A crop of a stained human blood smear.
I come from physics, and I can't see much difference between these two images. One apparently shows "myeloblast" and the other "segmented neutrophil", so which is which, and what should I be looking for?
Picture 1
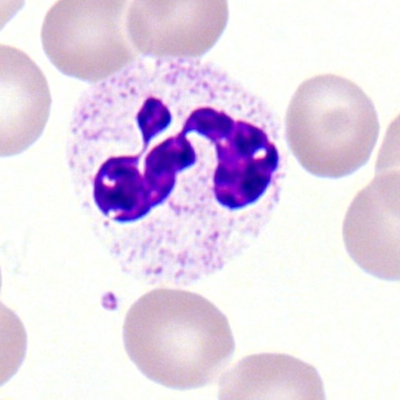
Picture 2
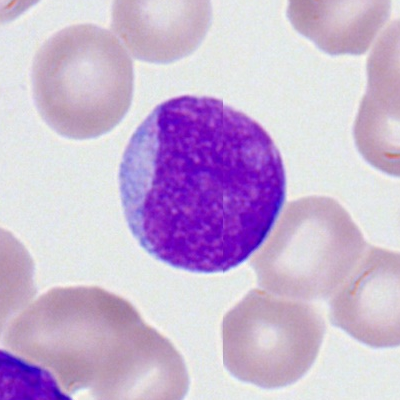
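Of the two, picture 1 holds the segmented neutrophil and picture 2 the myeloblast. Nucleus: in picture 1 it is divided into more than two lobes, the small upper lobe joined to the rest by a thin strand; in picture 2 it is a single unlobed mass.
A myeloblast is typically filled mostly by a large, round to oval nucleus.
Cytoplasm: abundant and pale pink in picture 1; a narrow pale blue crescent on the left side in picture 2. Granules: fine lilac granules are scattered throughout picture 1; no distinct granules appear in picture 2.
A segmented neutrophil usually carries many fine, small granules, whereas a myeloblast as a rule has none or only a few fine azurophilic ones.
The chromatin of picture 1 is dense and dark purple.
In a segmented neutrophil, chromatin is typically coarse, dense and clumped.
Both outlines are round, that of picture 2 also smooth; red cells touch its lower right edge, and it shows no vacuoles.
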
